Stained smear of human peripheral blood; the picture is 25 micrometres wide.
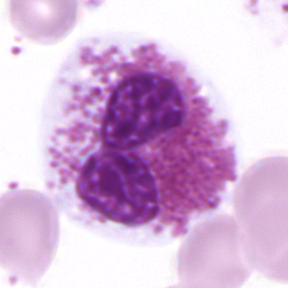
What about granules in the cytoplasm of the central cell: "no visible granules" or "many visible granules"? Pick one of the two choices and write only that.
Many visible granules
